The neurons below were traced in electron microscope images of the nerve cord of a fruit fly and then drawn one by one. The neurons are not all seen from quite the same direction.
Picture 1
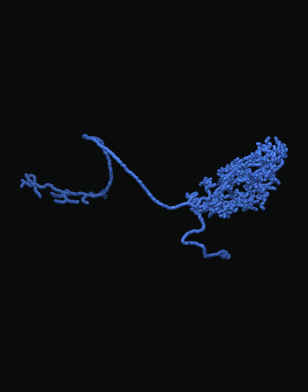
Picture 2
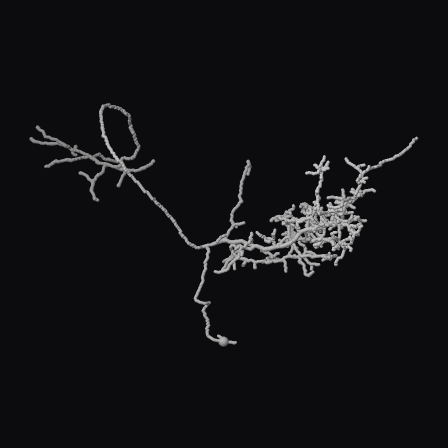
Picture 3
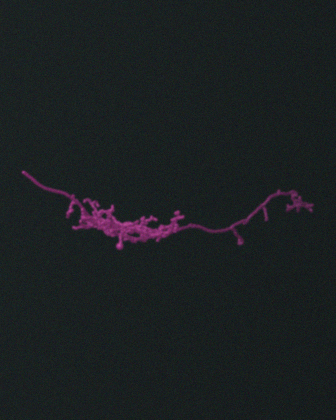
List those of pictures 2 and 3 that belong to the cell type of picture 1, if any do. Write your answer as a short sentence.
Picture 2 is of the same cell type.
